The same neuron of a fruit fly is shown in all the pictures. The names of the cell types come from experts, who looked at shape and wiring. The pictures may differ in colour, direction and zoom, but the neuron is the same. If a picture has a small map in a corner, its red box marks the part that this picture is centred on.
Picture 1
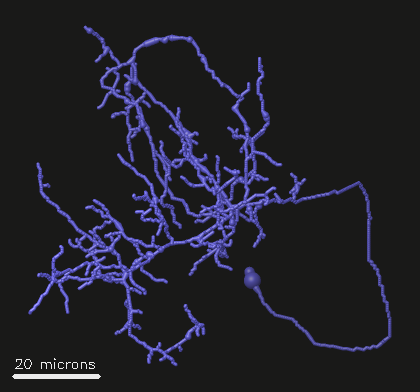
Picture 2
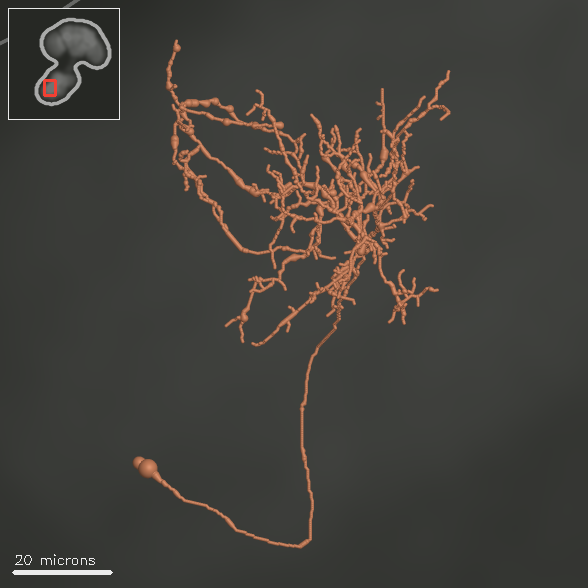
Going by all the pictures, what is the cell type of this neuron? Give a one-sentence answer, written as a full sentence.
Cell type IN20A.22A067 is what this neuron is.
